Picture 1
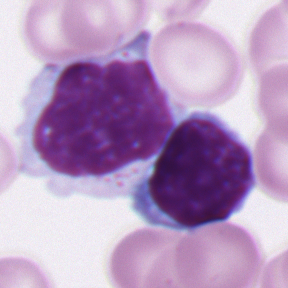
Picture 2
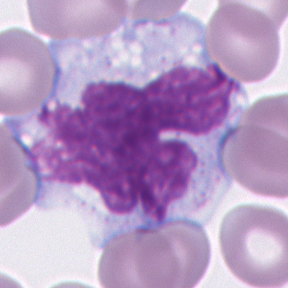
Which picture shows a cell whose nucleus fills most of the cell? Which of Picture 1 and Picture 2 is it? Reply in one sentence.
For the cell in picture 1, the cytoplasm forms just a thin rim.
